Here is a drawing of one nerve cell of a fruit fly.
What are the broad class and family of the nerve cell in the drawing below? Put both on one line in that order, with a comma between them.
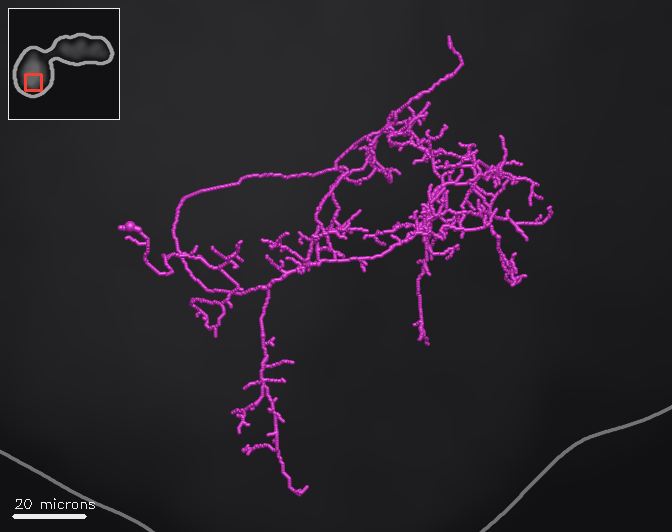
central-brain intrinsic neuron, hemilineage SLPa&l1_anterior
